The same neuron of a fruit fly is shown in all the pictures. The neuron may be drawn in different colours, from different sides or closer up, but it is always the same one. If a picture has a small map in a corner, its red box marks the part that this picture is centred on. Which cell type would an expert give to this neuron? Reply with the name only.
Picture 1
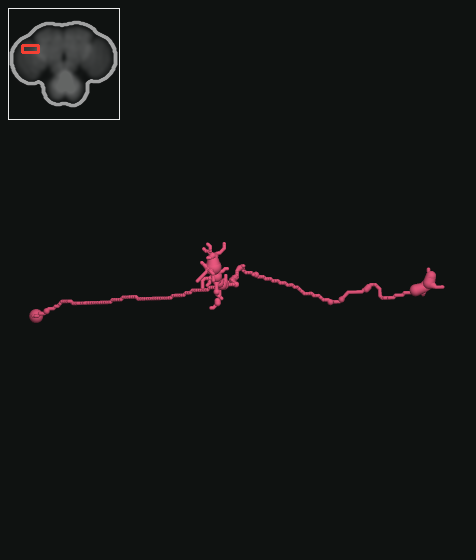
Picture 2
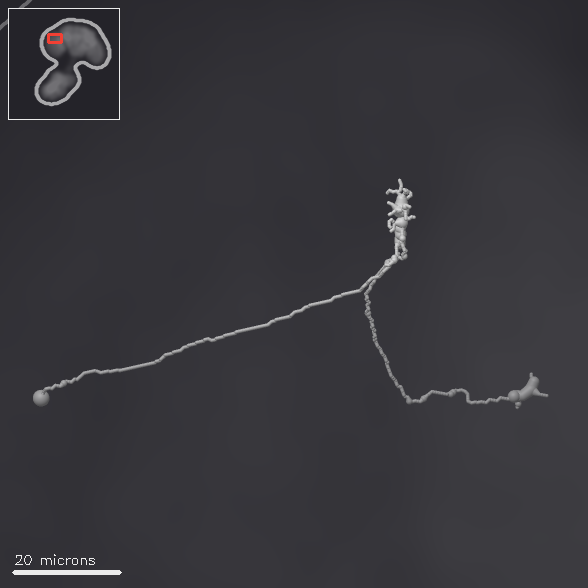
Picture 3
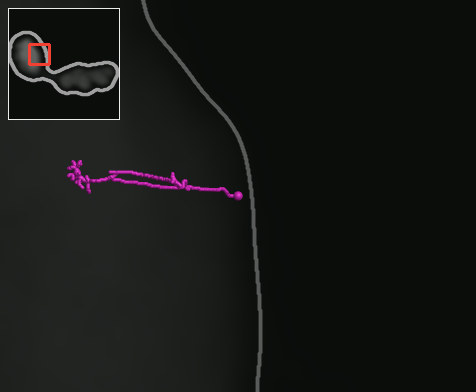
T3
